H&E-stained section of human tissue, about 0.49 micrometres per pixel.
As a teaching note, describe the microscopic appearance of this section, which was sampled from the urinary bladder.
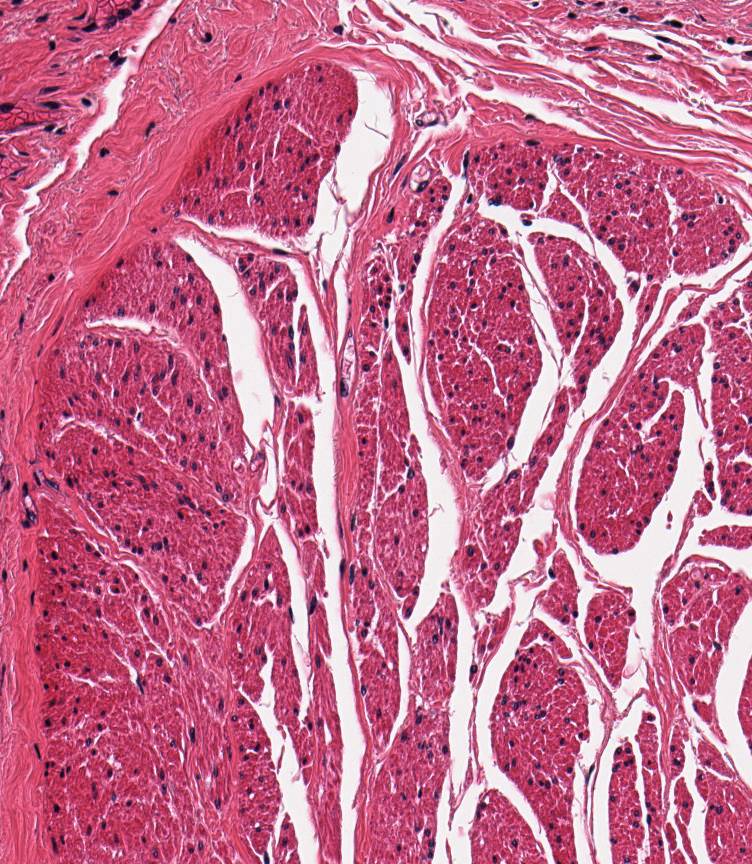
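First, overall pattern: many compact bundles of deep pink cells, separated by thin paler septa and white clefts. Second, orientation: in the centre, bundles and septa are elongated from top to bottom. Third, the septa: thin, paler pink than the bundles, with few nuclei. Finally, epithelium: none anywhere in the field.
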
